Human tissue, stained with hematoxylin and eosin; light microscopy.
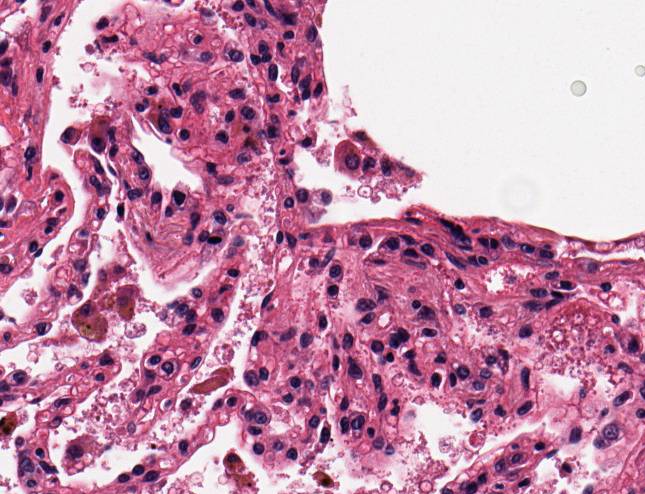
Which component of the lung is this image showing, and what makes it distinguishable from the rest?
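The part shown is alveolus. A large, clear empty space occupies the upper right corner.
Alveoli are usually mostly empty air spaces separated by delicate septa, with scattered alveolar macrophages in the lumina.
Rounded cells with golden-brown granular pigment lie within the spaces, mostly in the left half. Many cells within the septa have elongated, spindle-shaped nuclei in pink stroma.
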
